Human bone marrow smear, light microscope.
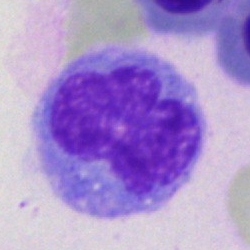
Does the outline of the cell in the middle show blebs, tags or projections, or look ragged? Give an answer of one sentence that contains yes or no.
No, the outline of this cell is smooth and free of projections.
